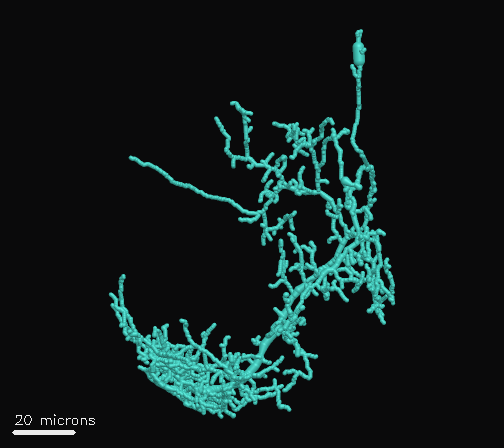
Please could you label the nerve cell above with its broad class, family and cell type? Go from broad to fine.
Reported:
nerve-cord intrinsic neuron; hemilineage 08A; IN08A012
